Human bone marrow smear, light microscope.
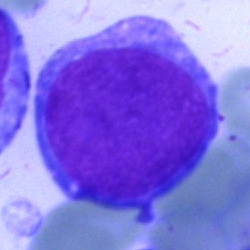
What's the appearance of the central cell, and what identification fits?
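First, the nucleus: it fills most of the cell. Around it the cytoplasm forms only a thin rim, and that rim is blue. At the bottom edge, a small knob-like projection sticks out. This is a blast.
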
